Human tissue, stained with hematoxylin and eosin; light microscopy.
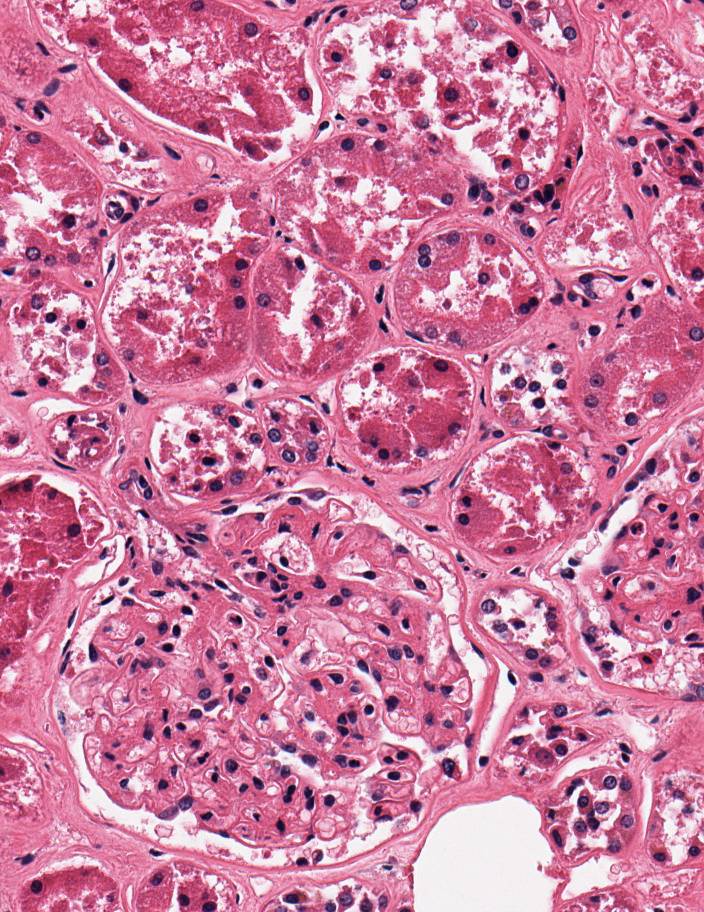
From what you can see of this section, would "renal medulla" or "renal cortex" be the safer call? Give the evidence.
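This is renal cortex. Point one: a single large glomerulus, its tuft lobulated and crowded with many dark nuclei, fills much of the lower left.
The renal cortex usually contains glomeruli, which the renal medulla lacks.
Point two: tubules crowd around it above and to the right; those in the upper half are rounded, lined by cells with abundant pink, granular cytoplasm.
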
